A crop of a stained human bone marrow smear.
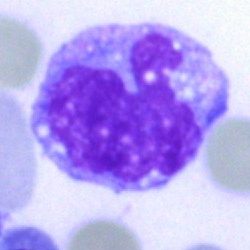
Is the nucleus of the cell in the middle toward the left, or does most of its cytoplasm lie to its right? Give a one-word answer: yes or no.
Yes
